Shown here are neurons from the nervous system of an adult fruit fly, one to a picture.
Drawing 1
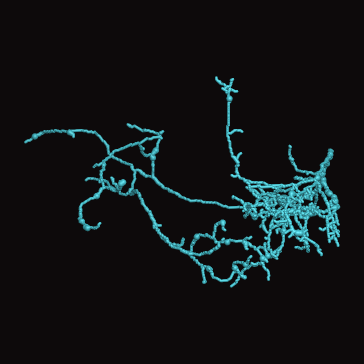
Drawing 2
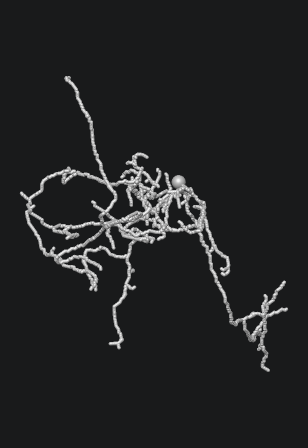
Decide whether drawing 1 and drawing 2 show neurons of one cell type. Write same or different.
different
